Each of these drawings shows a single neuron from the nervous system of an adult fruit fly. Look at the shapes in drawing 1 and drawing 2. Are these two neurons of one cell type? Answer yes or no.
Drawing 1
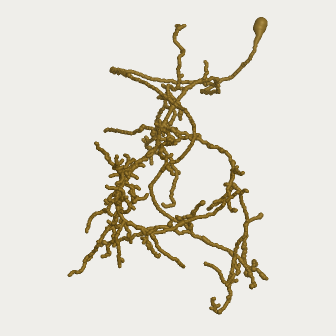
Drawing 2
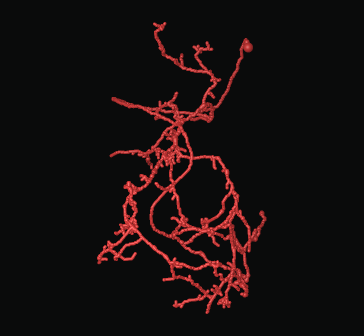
yes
